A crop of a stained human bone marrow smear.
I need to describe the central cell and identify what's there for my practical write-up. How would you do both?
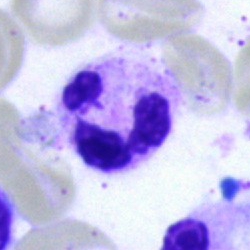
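Look at the nucleus first: it is split into three lobes joined by narrow strands, and its chromatin is dark purple and densely clumped. Around it lies abundant, pale pinkish-lilac cytoplasm with fine pinkish-violet granules scattered through it. This is a segmented neutrophil.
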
